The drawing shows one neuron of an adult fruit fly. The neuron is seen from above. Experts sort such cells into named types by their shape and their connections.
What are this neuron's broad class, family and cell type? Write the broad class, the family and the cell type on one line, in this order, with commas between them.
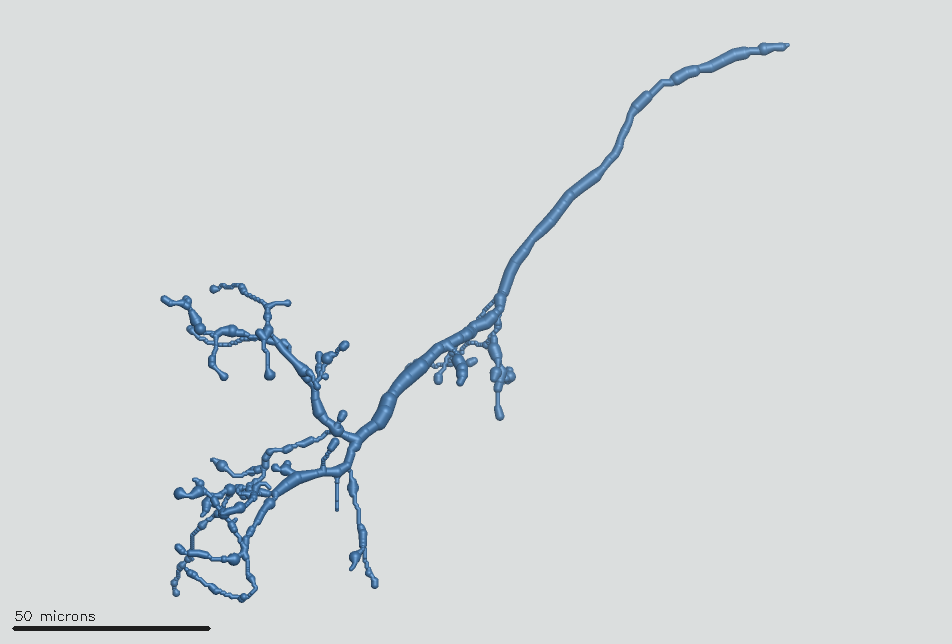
sensory neuron entering the nerve cord, class mechanosensory proprioceptive, SNpp05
